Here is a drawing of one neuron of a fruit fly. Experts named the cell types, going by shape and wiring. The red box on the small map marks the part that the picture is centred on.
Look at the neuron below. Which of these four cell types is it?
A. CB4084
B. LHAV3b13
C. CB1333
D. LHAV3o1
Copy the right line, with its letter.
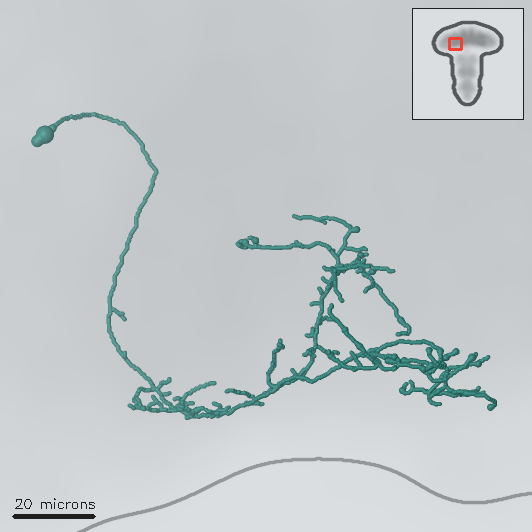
C. CB1333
